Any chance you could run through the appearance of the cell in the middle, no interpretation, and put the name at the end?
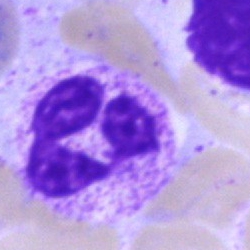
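The cell has a roughly round outline. Its nucleus is divided into three lobes that look separate from one another. Dense, dark purple chromatin shows coarse clumping. Many fine pinkish-violet granules are spread throughout the cytoplasm. This is a segmented neutrophil.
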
